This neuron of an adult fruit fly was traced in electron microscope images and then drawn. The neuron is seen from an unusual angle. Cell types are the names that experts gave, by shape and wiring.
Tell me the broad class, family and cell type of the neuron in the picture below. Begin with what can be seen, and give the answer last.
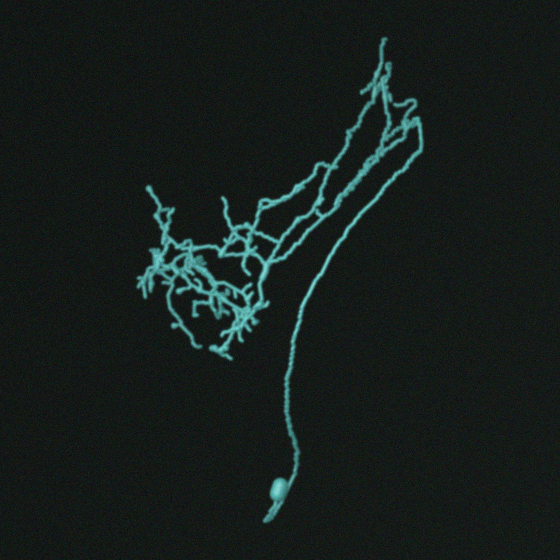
The cell body can be seen at the bottom of the picture. Dozens of branch ends can be seen. Its broad class is central-brain intrinsic neuron. Its family is hemilineage SLPav2. Its cell type is SLP085.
